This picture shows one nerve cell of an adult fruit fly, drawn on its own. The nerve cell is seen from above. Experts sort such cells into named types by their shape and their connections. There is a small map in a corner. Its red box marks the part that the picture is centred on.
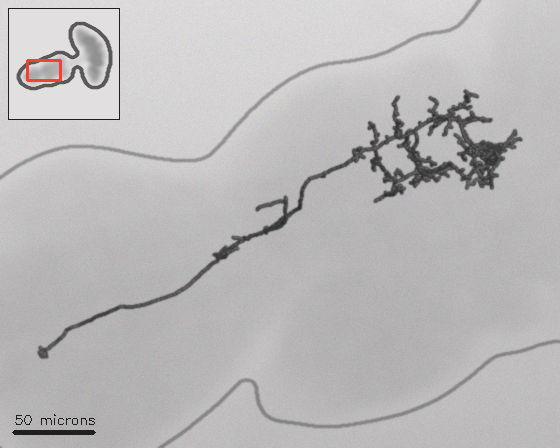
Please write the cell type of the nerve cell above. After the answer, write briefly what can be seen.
The cell type is IN06B066. It is a nerve-cord intrinsic neuron. It is in the nerve cord and does not reach the brain. From left to right in the picture it spans about 300 microns. Dozens of branch ends can be seen.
